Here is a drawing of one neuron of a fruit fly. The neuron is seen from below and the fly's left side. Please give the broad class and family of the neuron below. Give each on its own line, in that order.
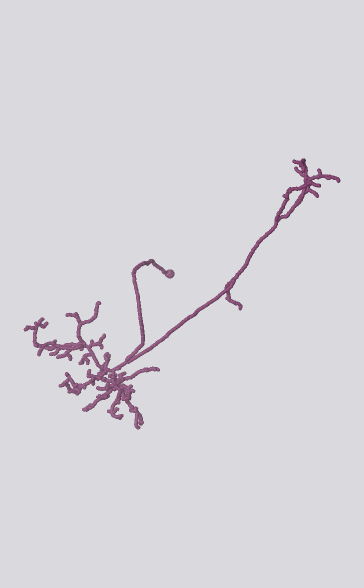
nerve-cord intrinsic neuron
hemilineage 11A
